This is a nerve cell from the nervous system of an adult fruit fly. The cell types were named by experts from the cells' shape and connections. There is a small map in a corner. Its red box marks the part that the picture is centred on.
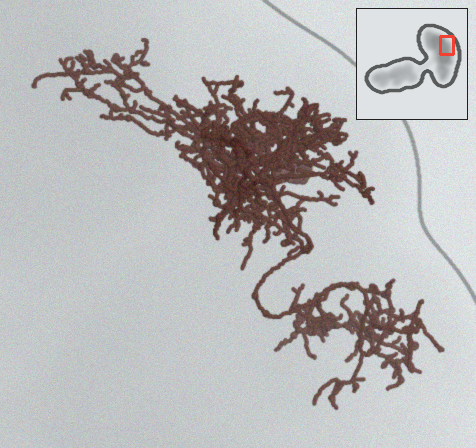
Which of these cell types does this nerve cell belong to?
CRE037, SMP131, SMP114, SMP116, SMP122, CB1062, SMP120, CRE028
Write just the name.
SMP114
